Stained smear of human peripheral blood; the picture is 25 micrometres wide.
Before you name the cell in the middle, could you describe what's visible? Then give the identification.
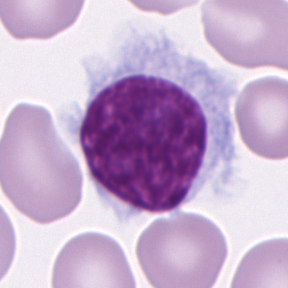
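Let me begin with the nucleus: it is one single mass, without lobes or indentations, round in outline and about 12 micrometres across. Around it the cytoplasm is a pale, faint blue, and I notice it reaches farther out on the upper and right sides than on the lower left. It shows no vacuoles. And the name, then: this is a hairy cell.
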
